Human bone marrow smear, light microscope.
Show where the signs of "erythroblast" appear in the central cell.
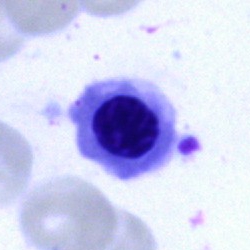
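The central cell is an erythroblast.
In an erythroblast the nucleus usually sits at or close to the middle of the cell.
In agreement with this, the nucleus here lies near the centre. The chromatin is dark and coarsely clumped, and the cytoplasm is blue. The outline of the cell is slightly angular, with a few blunt corners.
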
